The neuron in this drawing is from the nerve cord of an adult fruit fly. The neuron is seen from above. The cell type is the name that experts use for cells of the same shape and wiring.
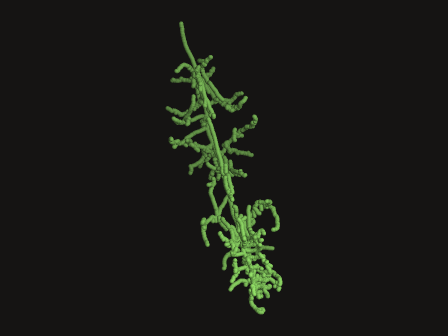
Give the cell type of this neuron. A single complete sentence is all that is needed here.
Classified by cell type, this neuron is DNg98.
